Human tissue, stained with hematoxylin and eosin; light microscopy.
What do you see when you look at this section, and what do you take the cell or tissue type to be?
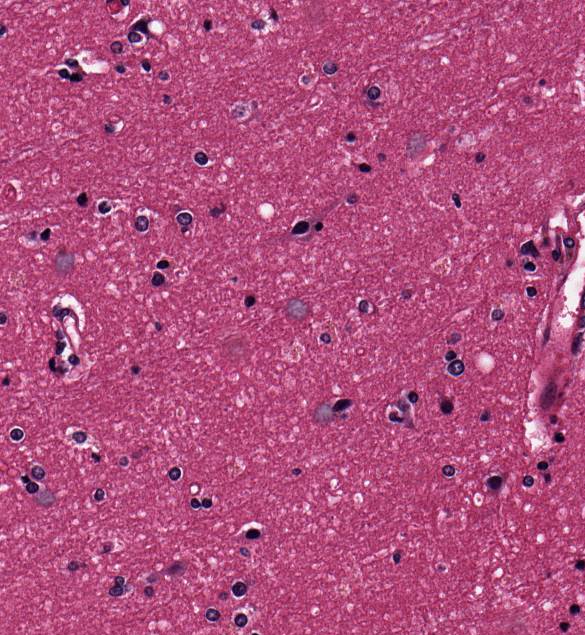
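A finely fibrillar pink matrix occupies the entire field, with no arrangement into glands, tubules or other units. Scattered singly through it are cells seen mostly as small round dark nuclei, many sitting within a clear halo of empty space. Along the right edge a larger vessel runs roughly up and down. This is cerebral cortex.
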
